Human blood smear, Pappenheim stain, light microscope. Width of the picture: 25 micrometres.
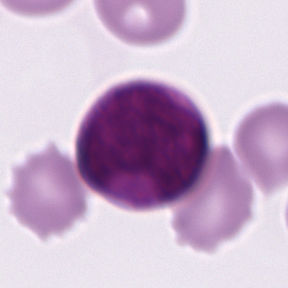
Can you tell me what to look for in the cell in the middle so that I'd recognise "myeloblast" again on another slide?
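Let me begin with the nucleus: it is round in outline, about 11 micrometres across, with no notch or lobes.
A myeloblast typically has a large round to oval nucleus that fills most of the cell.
That goes with this cell, since the cytoplasm forms only a very thin rim around the nucleus.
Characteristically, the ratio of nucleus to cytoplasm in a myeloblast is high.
So that thin rim fits a high ratio too. The outline is smooth, with no projections from the surface, and a paler patch of chromatin lies in the lower part of the nucleus. Among these features, I find none that sits against the name myeloblast.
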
